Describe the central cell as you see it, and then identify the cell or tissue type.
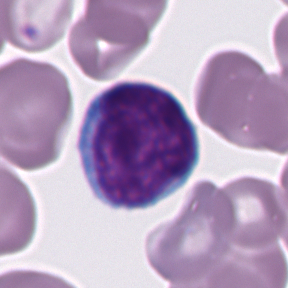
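This one's roughly round, with a smooth surface and no projections. The cytoplasm is just a thin rim around the nucleus, and you can't make out a nucleolus anywhere in the nucleus. So it's a typical lymphocyte.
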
